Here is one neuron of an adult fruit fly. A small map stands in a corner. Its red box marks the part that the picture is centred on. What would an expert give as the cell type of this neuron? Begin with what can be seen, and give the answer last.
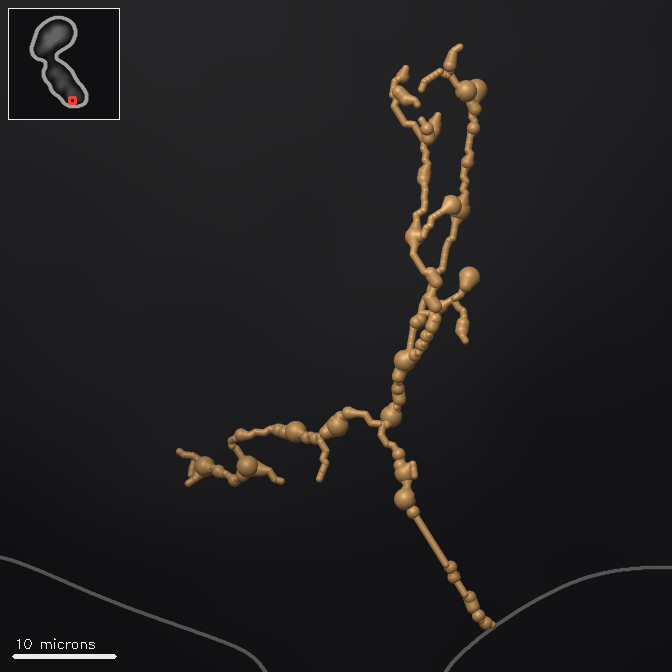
The drawing shows no cell body. By the scale bar it is about 60 microns tall in this view. Its broad class is sensory neuron entering the nerve cord. It is of cell type SNta38.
